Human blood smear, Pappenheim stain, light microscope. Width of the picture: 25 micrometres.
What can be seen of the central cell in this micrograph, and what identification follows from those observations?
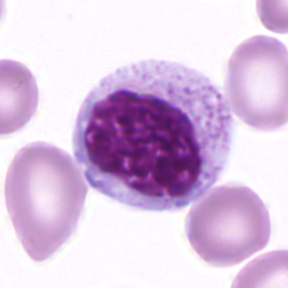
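The cell is about 14 micrometres across, with pale blue-grey cytoplasm through which fine pinkish-purple granules are scattered. Its nucleus is oval, about 11 by 9 micrometres, and sits off-centre toward the lower left, filling about 50% of the cell's area. The widest rim of cytoplasm lies on the upper right side. This cell is a metamyelocyte.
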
